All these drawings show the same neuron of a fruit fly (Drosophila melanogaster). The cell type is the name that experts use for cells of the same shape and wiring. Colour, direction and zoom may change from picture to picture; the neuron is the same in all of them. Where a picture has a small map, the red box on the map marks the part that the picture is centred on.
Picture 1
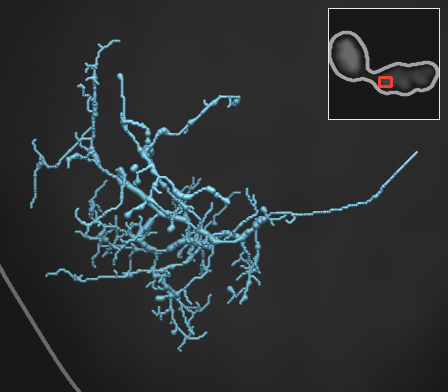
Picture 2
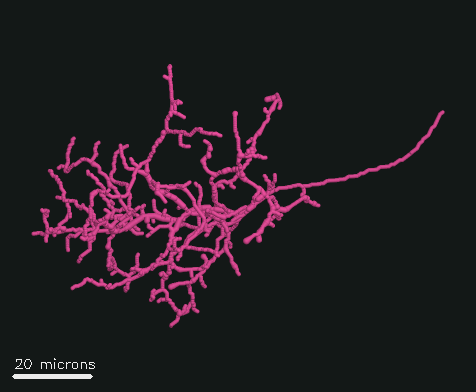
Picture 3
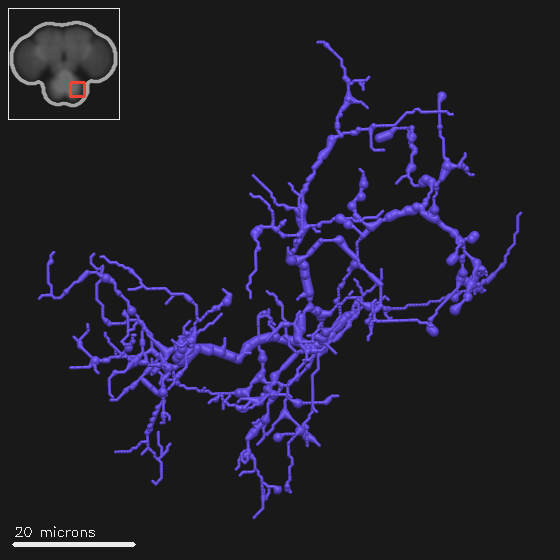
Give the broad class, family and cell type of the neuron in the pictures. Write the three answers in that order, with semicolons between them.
nerve-cord intrinsic neuron; hemilineage 20A.22A; IN20A.22A035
